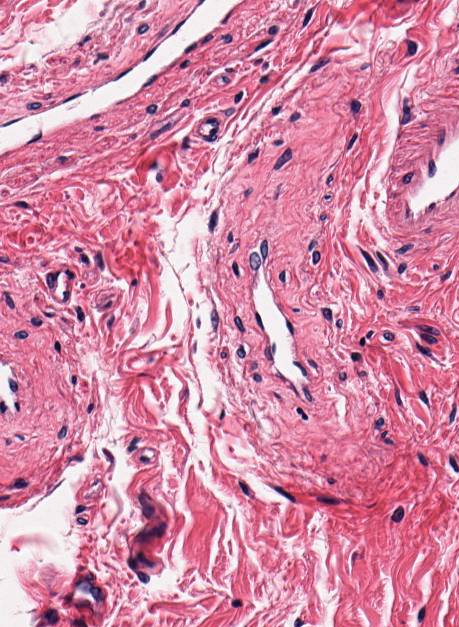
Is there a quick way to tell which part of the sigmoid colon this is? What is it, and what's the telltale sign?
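Loose connective tissue occupies this field. Pink fibrous tissue in curving bundles fills it, with no epithelium anywhere. Its nuclei are small, dark blue and oval to elongated, and they lie scattered rather than crowded.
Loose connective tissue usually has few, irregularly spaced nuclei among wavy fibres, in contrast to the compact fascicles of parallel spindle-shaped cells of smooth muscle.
In the lower centre the collagen fibres are wavy and carry few nuclei. No fat cells are present.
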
